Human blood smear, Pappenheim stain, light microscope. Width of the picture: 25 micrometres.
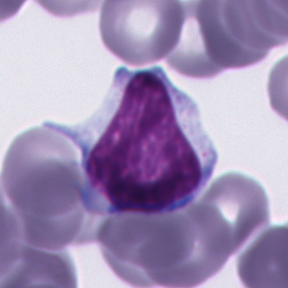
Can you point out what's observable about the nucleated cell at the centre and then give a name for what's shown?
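The nucleus, about 13 by 10 micrometres, is pear-shaped: narrow at the top, broad at the bottom. Its chromatin is dense and dark purple, with a few paler streaks. Pale blue-grey cytoplasm forms a broad rim at the sides and upper corners, thin below the nucleus. This is a typical lymphocyte.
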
